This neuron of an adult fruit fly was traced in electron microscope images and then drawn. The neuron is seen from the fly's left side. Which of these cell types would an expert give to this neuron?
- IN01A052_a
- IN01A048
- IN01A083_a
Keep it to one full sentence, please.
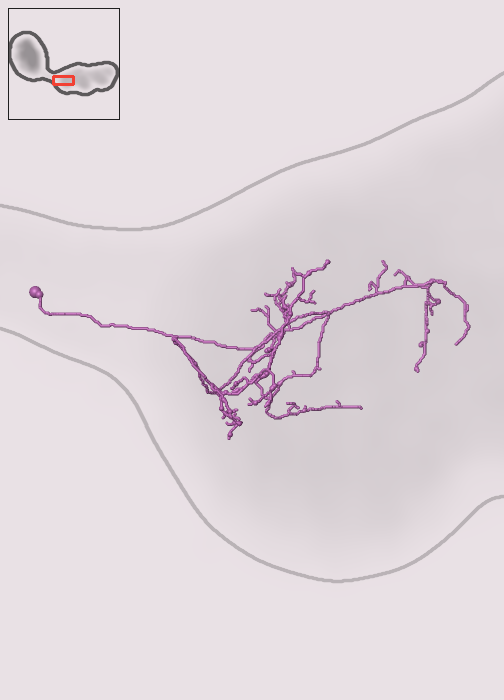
This neuron has been assigned cell type IN01A083_a.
